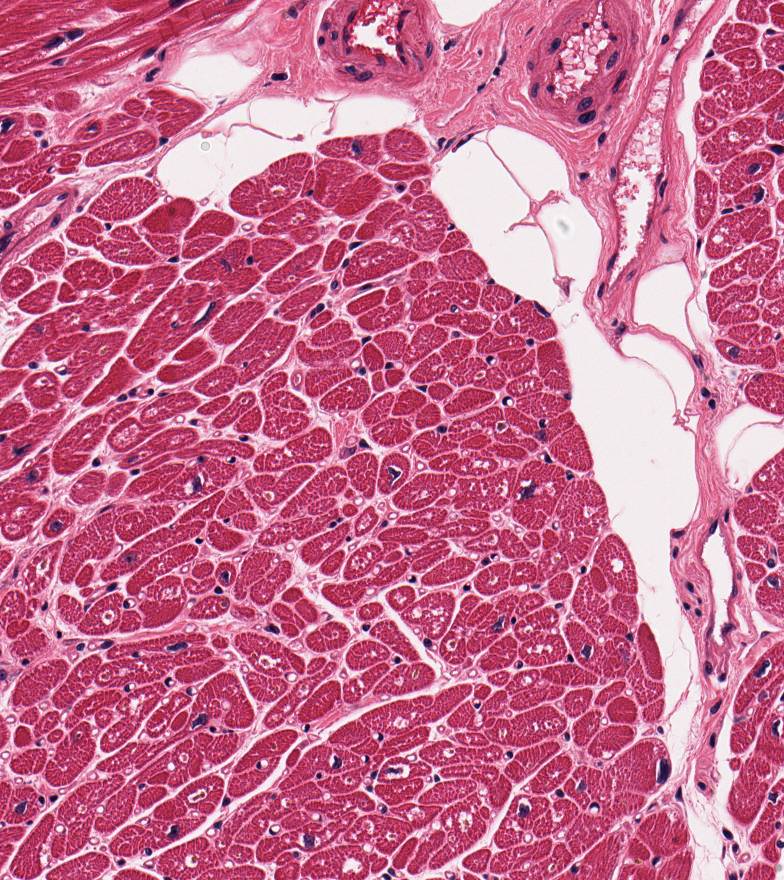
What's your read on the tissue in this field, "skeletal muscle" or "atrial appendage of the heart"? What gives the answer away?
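This is atrial appendage of the heart, not skeletal muscle. Where a fibre profile contains a nucleus, it lies centrally, not at the fibre edge.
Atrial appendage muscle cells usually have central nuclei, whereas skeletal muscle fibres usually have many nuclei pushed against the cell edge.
Many fibres also show a small pale clear zone centrally, around or beside the nucleus. Cross-cut fibres have deep pink cytoplasm finely speckled with tiny dots. At top left, a bundle runs lengthwise and obliquely across the field, unlike the cross-cut fibres below.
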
